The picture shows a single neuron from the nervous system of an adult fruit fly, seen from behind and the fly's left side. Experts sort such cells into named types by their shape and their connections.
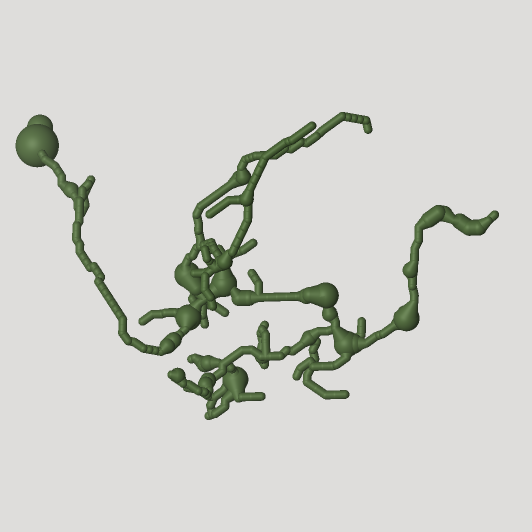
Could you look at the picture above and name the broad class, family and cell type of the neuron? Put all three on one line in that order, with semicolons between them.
optic-lobe intrinsic neuron; Cm; Cm1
